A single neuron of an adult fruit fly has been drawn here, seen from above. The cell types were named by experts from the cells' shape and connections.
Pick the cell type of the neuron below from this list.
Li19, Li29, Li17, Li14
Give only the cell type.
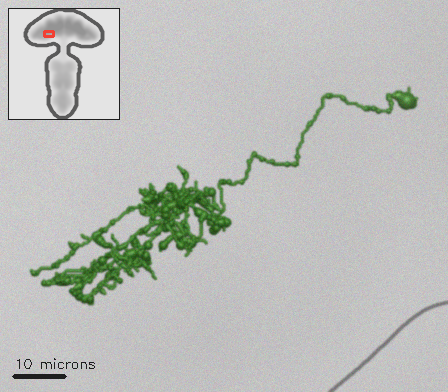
Li14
